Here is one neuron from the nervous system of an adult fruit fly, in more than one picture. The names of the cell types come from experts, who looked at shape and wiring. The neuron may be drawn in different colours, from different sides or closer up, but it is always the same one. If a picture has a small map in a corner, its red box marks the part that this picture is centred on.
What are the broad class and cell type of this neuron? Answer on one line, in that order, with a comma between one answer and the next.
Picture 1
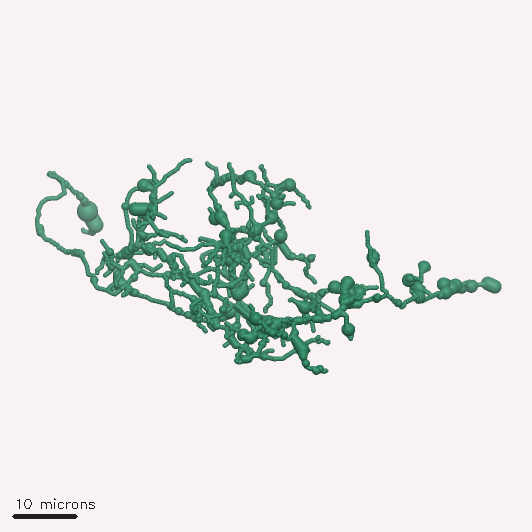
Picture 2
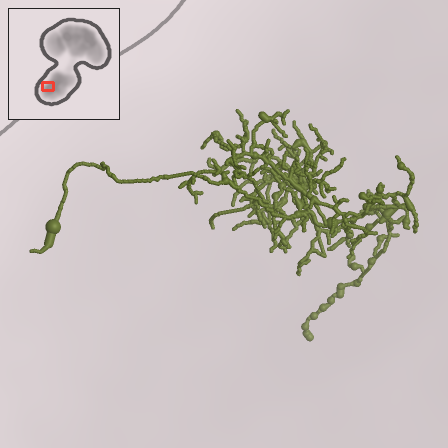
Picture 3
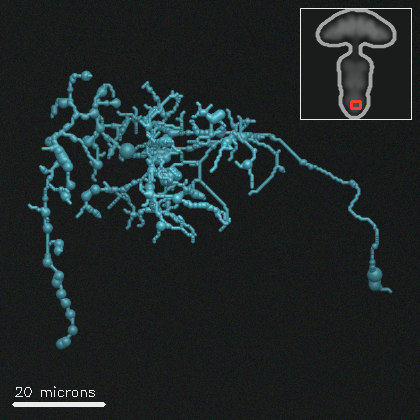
nerve-cord intrinsic neuron, INXXX438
